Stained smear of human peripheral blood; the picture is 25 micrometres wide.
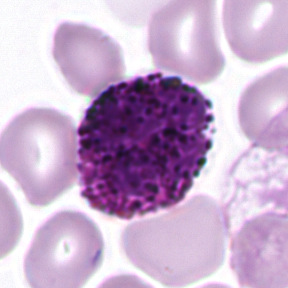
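Basophil, the central cell in a stained smear of human peripheral blood. Its outline is round, and no projections stand out from the surface. Coarse, very dark purple-black granules are scattered over the whole cell, packed so densely that the nucleus cannot be outlined.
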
